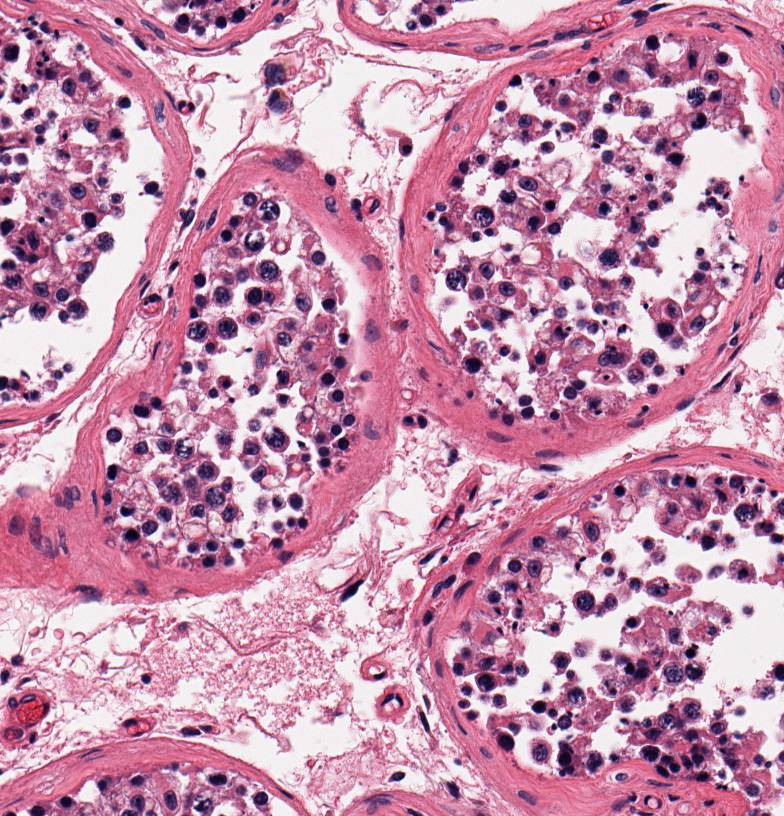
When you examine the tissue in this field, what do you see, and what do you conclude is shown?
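Several large rounded tubular profiles, cut across, fill the field, with narrow bands of loose tissue between them. Each is bounded by a thick, pink, layered hyaline wall along which lie flattened, elongated dark nuclei. Inside are many rounded cells with round, dark-staining nuclei, some with coarse clumped chromatin. The tissue is testis.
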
